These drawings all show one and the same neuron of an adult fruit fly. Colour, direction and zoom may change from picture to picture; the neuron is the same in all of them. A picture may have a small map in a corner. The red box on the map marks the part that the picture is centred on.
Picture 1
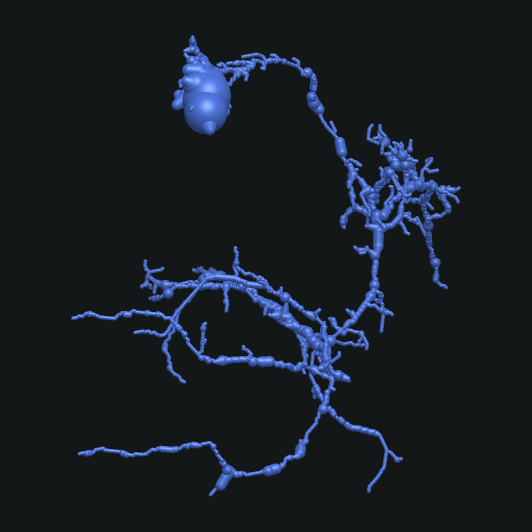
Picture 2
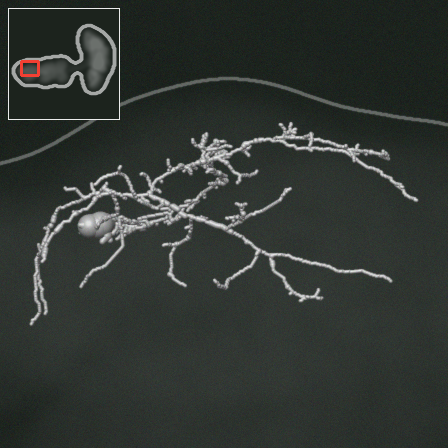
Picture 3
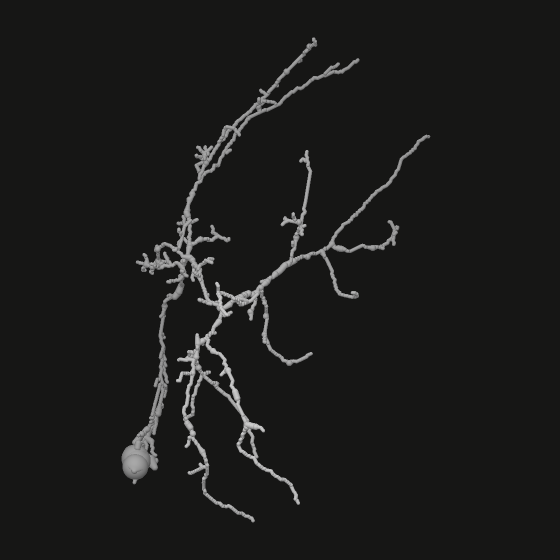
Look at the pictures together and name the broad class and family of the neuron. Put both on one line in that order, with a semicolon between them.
motor neuron of the nerve cord; MNhl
